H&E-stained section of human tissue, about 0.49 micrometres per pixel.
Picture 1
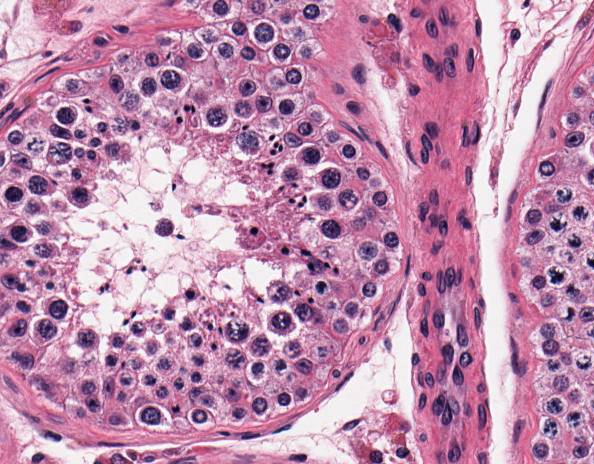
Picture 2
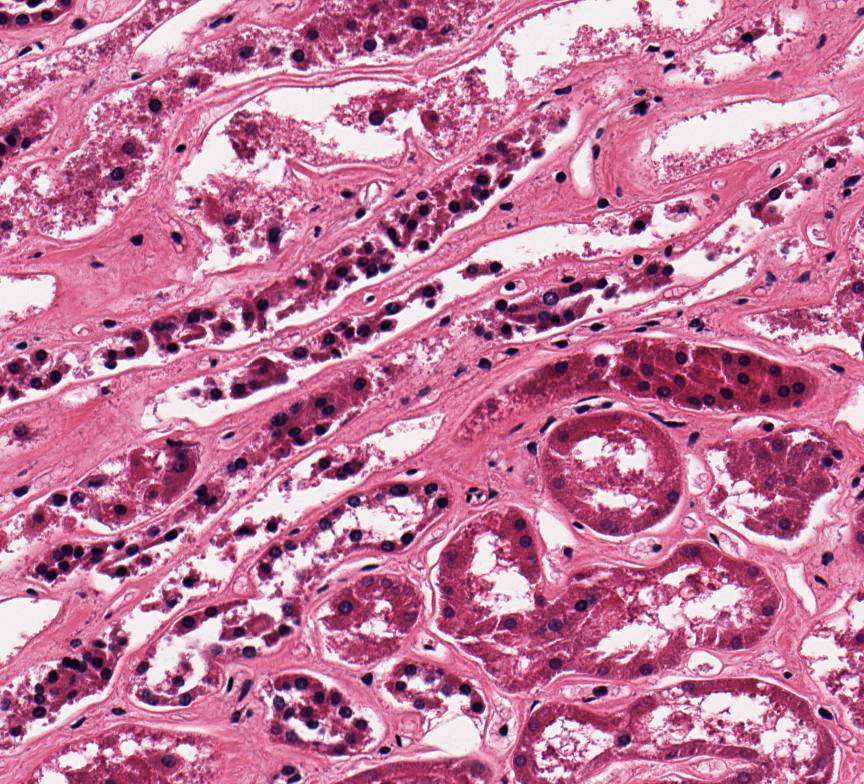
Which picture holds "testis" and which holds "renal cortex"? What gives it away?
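Testis in picture 1, renal cortex in picture 2. Picture 1: tubule wall of many layers of rounded cells, not one; numerous primary spermatocytes in the middle layers, with large round nuclei and coarse, clumped dark chromatin; small, very dark, dense nuclear fragments among the cells nearest the lumen; thin pink fibrous boundary with flattened, elongated nuclei. Picture 2: tubules lined by epithelial cells with abundant, granular, deeply eosinophilic cytoplasm and small, round, dark, fairly uniform nuclei; in the upper half they are elongated and run diagonally from lower left to upper right, in the lower right they are cut across as rounded profiles with open central lumina.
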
